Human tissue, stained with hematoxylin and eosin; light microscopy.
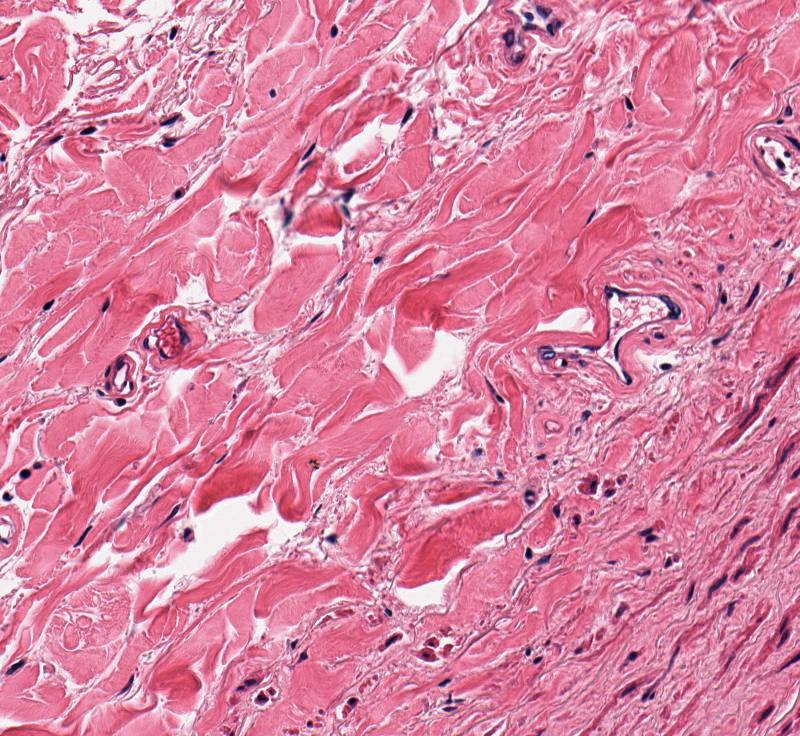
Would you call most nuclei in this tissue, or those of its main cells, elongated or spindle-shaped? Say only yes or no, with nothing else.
Yes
